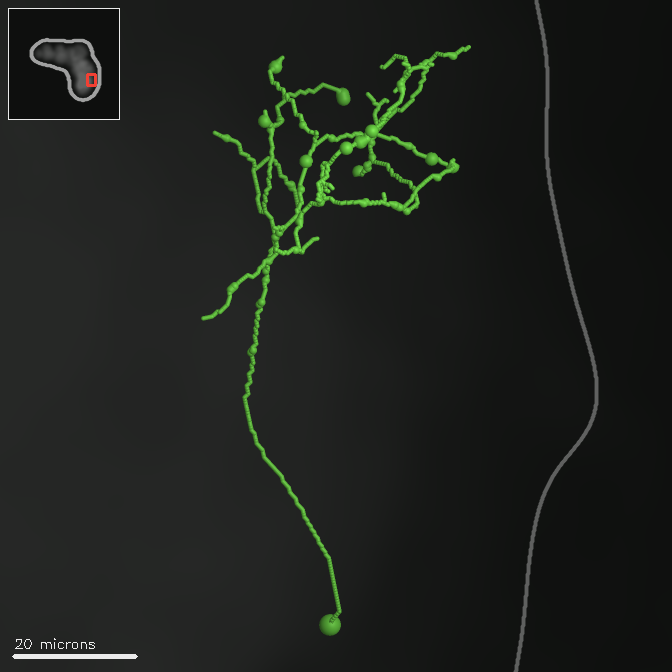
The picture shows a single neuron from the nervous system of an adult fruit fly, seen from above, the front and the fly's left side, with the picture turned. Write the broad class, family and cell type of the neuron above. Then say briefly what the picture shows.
Its broad class is central-brain intrinsic neuron. Its family is hemilineage ALl1_dorsal. Its cell type is CB1824. The cell body is at the bottom of the picture. From top to bottom in the picture it spans about 95 microns.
